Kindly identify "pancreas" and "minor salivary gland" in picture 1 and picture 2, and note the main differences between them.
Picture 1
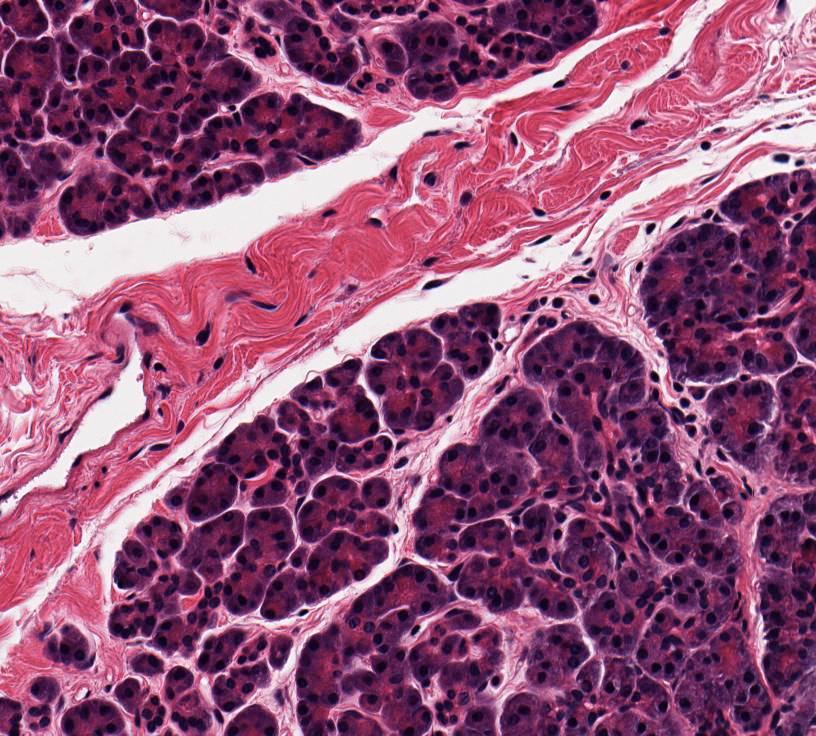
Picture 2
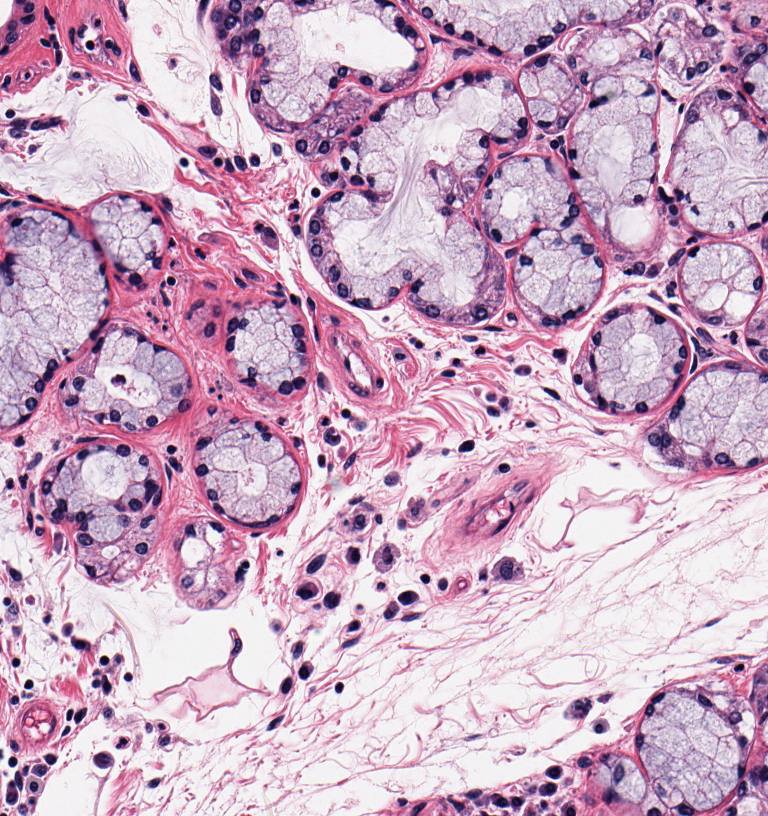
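Picture 1 is pancreas and picture 2 is minor salivary gland. Pancreatic acini are small, rounded and closely packed; in the minor salivary gland, rounded acini crowd the upper half and left side, with a band of loose stroma crossing the lower right. Pancreatic acinar cytoplasm is dense and purplish-red rather than pale or foamy, whereas the mucous cells lining the salivary acini have pale grey-blue, finely bubbly cytoplasm.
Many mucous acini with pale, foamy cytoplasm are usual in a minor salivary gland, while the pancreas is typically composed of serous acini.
Pancreatic acinar nuclei are small, round and dark; the salivary acinar nuclei are small and dark but flattened against the cell bases at the rim of each acinus. A diagonal band of wavy collagen bundles running along its length crosses the pancreas.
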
